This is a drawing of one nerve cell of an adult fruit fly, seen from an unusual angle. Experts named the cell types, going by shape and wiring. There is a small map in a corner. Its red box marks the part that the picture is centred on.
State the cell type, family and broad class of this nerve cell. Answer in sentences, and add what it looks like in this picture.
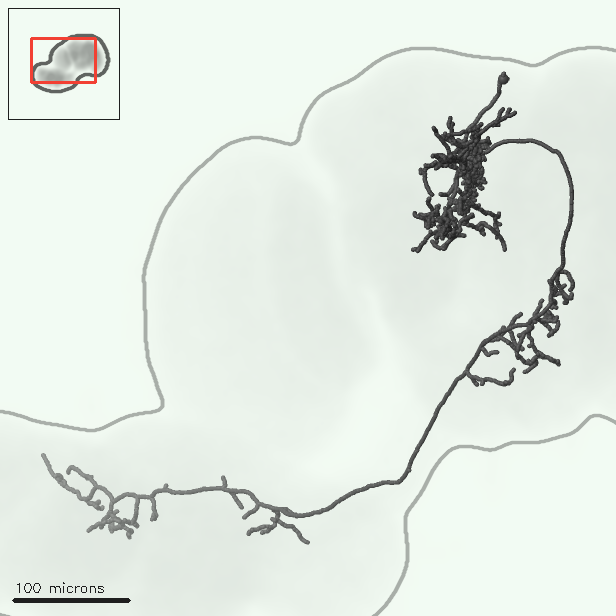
It is of cell type DNp46. The family is hemilineage SMPpm1. This is a descending neuron. Its cell body lies at the upper right of the picture. By the scale bar it is about 450 microns wide in this view. Dozens of branch ends can be seen.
